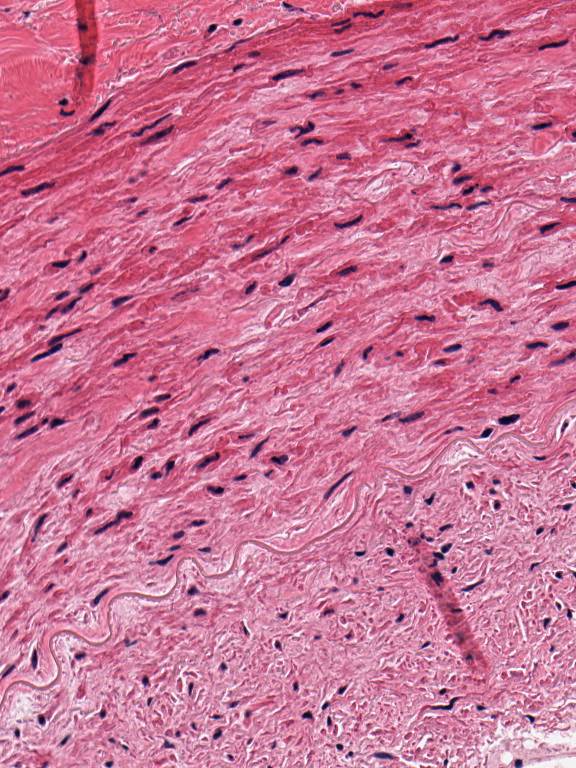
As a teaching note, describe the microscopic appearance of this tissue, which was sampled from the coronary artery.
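There's a wavy glassy line running across the lower third of the field, from the lower left toward the middle of the right edge. Above it the nuclei are dark, elongated and lined up parallel to the fibres. Below it the tissue is looser and paler, with small round to irregular nuclei lying haphazardly. No epithelium turns up anywhere in the field.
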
